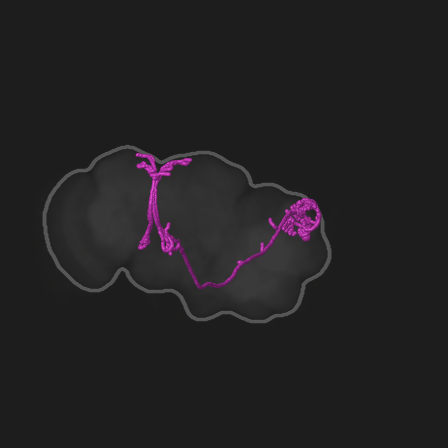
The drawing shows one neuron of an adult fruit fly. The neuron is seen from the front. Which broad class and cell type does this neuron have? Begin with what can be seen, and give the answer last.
In this view it is wider than it is tall. It is an ascending neuron. The cell type is ANXXX150.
